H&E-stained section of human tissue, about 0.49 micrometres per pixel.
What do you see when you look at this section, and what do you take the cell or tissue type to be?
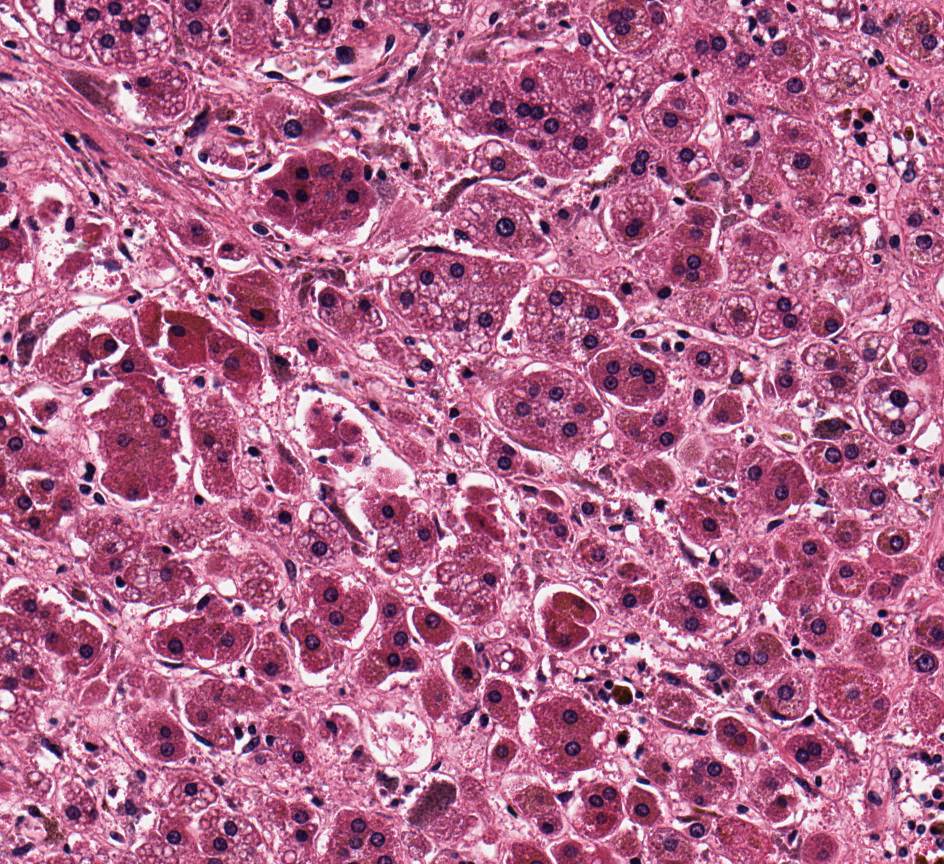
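The large cells have abundant pink, finely granular cytoplasm and round, centrally placed nuclei, many showing a single distinct nucleolus. Scattered cells contain two nuclei. Many have pale, bubbly cytoplasm filled with small vacuoles. This is adrenal gland.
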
